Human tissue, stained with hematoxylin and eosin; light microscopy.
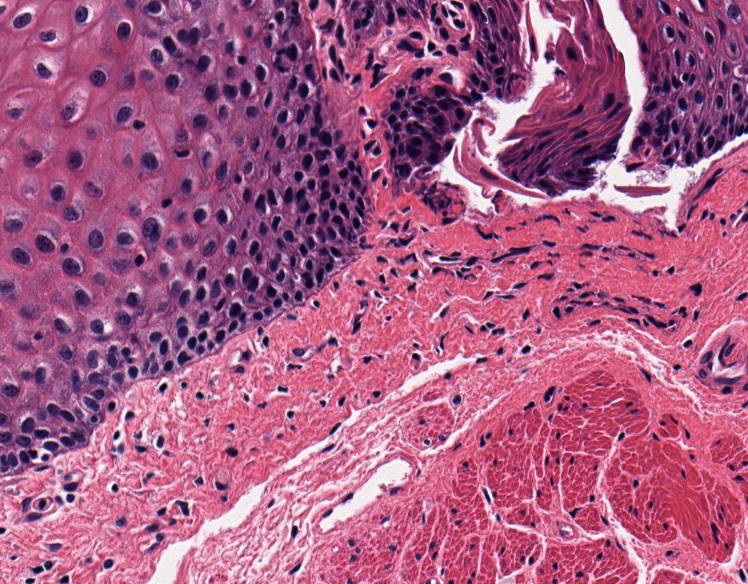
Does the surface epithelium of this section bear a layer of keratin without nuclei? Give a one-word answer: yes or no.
No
